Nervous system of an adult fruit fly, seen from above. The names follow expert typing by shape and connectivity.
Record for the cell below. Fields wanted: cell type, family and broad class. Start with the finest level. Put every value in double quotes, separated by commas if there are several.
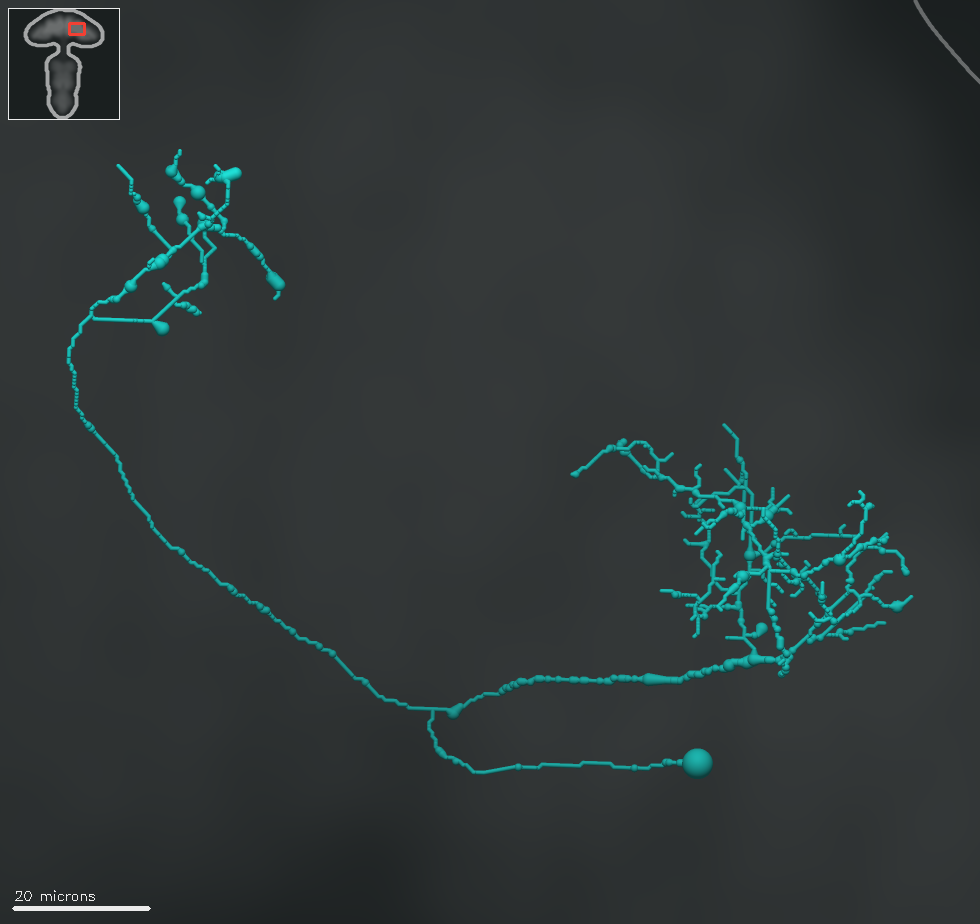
"LHPV5a1", "hemilineage DL2_dorsal", "central-brain intrinsic neuron"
